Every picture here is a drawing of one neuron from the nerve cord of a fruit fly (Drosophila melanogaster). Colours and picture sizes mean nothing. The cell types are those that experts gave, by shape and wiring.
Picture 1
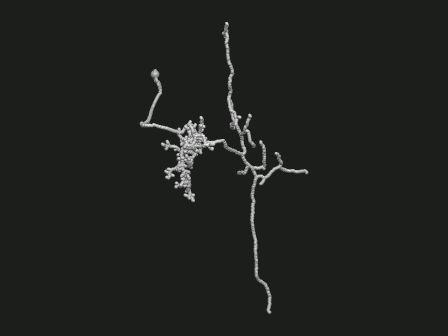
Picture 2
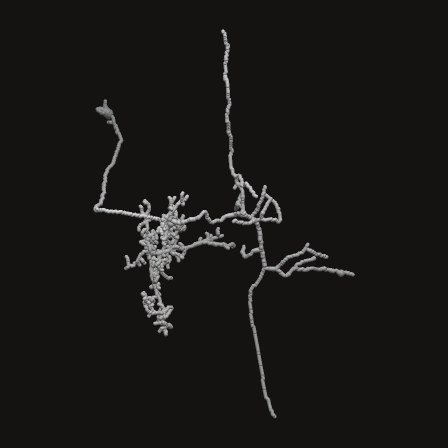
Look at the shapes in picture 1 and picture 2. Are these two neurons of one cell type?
yes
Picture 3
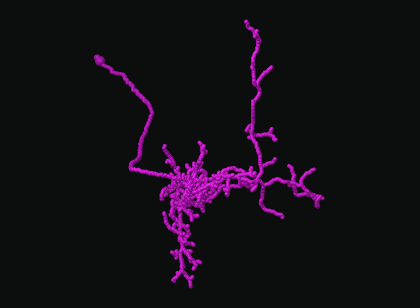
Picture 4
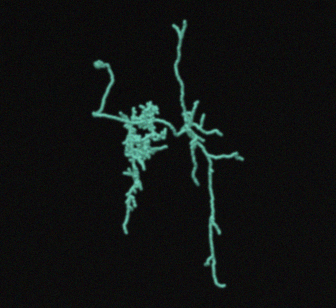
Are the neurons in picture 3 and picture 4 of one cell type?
no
